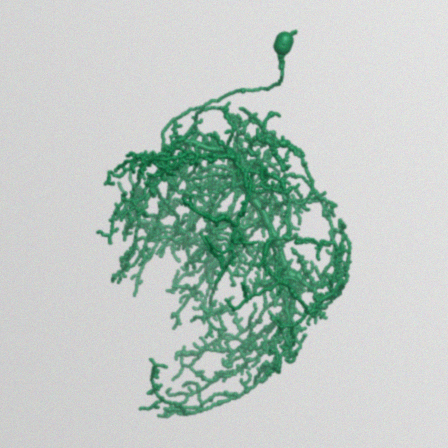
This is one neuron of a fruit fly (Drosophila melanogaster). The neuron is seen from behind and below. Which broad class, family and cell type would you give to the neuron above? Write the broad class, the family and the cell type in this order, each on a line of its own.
nerve-cord intrinsic neuron
hemilineage 20A.22A
IN20A.22A001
